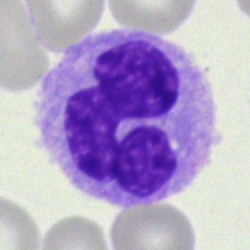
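Monocyte: the central cell in this stained human bone marrow smear under the light microscope. Its dark purple chromatin is clumped, with small paler spots between the clumps. A broad rim of pale lilac cytoplasm surrounds the nucleus, and the cell edge is faintly ragged with tiny projections. A single small clear spot lies at the right edge of the lower nuclear lobe.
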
